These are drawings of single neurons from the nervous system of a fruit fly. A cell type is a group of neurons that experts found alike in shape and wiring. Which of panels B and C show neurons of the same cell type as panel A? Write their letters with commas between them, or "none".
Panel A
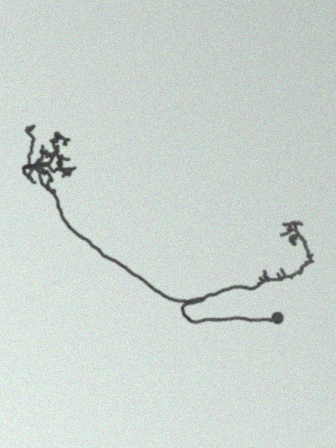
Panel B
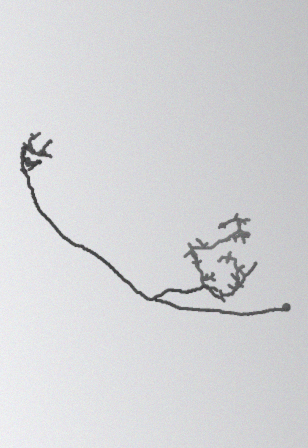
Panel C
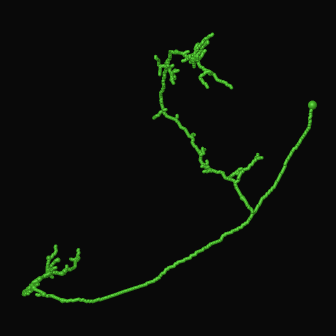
B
